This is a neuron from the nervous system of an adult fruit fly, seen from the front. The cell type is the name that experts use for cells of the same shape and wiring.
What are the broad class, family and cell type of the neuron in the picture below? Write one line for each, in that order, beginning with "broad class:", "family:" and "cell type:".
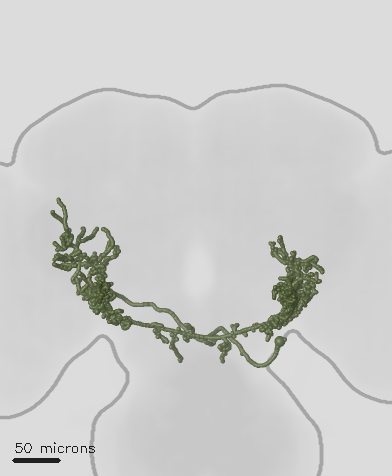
broad class: central-brain intrinsic neuron
family: hemilineage LB7
cell type: SAD106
